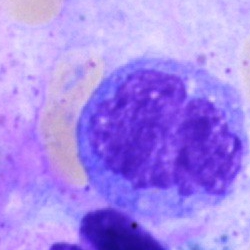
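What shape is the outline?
Roughly round and smooth.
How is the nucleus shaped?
Lobed, with notches cutting into its upper edge.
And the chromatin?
Dark purple and clumped, with scattered small pale spots.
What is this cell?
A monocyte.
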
